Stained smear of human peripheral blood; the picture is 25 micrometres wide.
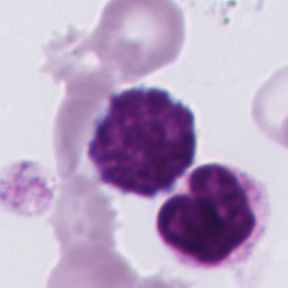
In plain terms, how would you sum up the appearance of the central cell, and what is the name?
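The central cell has a round outline. Its margin is slightly ragged rather than smooth. No nucleoli can be seen in the nucleus, although the picture is slightly blurred, which softens the fine detail. This is a typical lymphocyte.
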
